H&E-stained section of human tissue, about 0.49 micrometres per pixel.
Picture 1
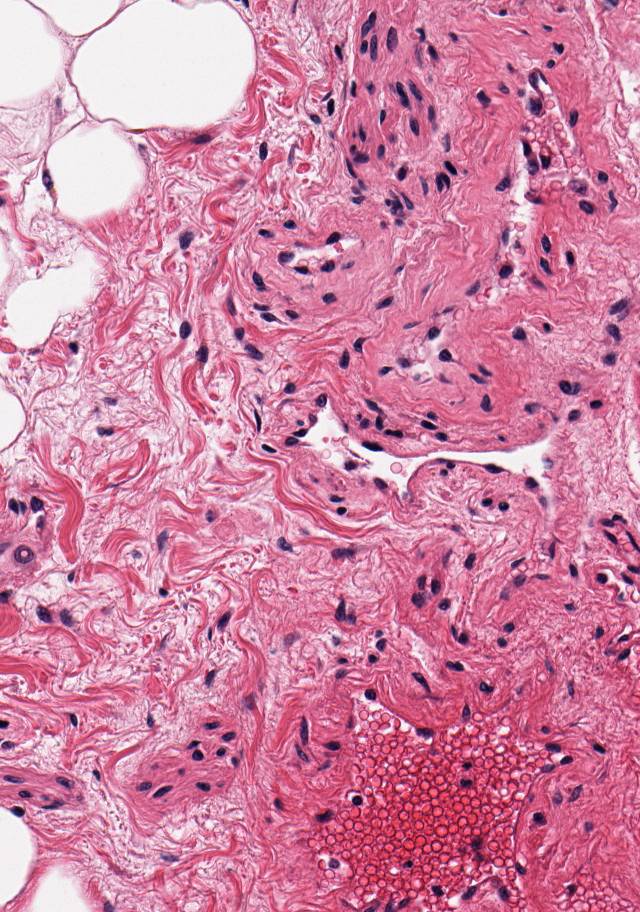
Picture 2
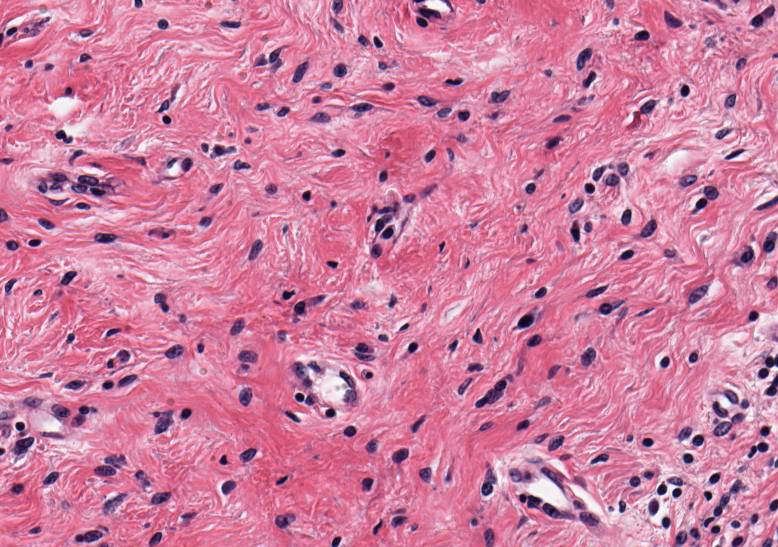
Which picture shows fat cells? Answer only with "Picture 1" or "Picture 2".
Picture 1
